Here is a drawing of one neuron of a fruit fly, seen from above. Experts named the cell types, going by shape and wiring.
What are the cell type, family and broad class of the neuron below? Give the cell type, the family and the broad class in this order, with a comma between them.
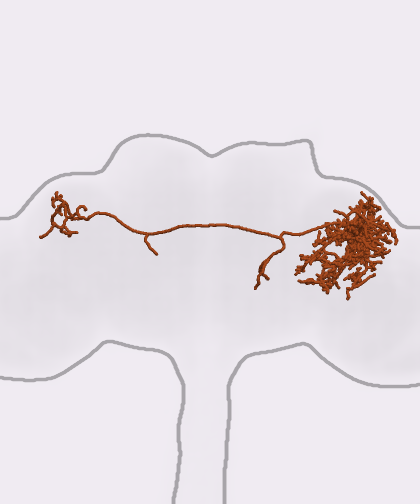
AVLP339, hemilineage VLPl&p2_lateral, central-brain intrinsic neuron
